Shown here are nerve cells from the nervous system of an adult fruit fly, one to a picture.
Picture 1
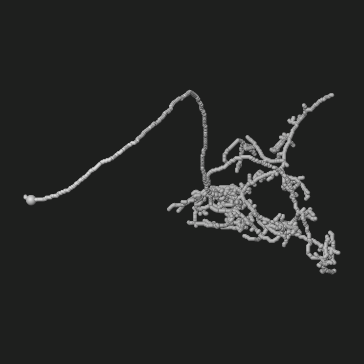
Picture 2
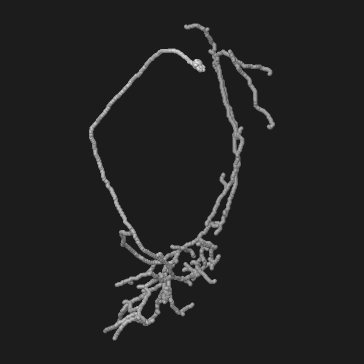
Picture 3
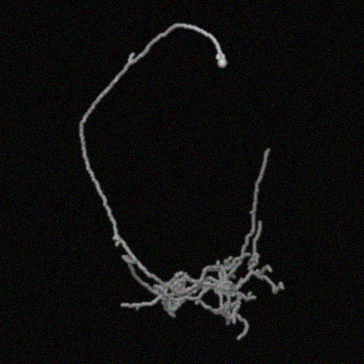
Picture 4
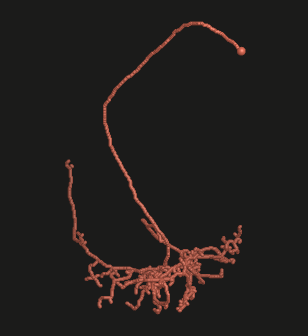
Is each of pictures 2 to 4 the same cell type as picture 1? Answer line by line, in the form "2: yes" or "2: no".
2: no
3: no
4: yes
